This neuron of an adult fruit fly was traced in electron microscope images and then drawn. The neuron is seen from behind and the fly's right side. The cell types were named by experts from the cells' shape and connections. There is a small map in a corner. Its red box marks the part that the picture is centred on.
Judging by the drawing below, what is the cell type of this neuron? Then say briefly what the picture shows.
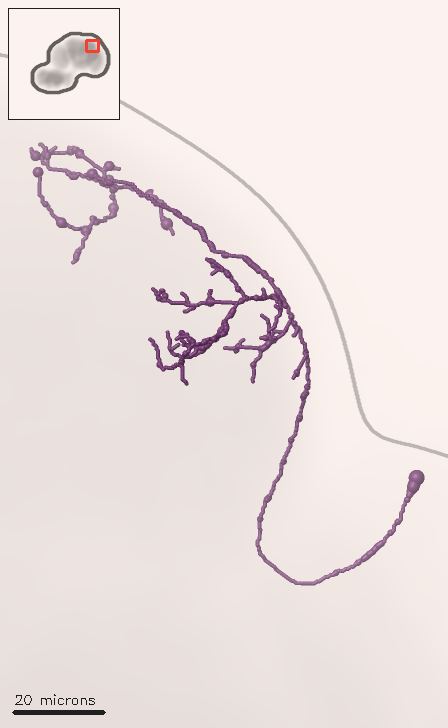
The cell type is CB2047. It is a central-brain intrinsic neuron. By the scale bar it is about 100 microns tall in this view. The picture shows dozens of branch ends.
